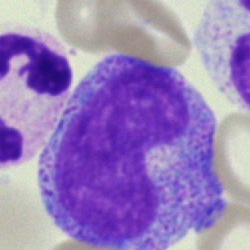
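Promyelocyte at the centre of a stained bone marrow smear. The nucleus looks indented on its right side, which gives it a kidney shape. The widest band of cytoplasm seems to lie on the right of the cell, tucked into that indentation. The cytoplasm reads as bluish, and fine purplish-pink granules can be made out scattered through it.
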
